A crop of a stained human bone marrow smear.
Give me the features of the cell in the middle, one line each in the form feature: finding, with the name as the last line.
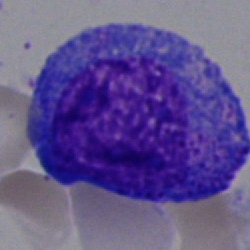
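Outline: oval, wider than tall
Cytoplasm: a deep, strong blue
Rim: broadest along the top and right of the nucleus
Dots: small and purple, scattered toward the right edge
Name: a promyelocyte, this one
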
